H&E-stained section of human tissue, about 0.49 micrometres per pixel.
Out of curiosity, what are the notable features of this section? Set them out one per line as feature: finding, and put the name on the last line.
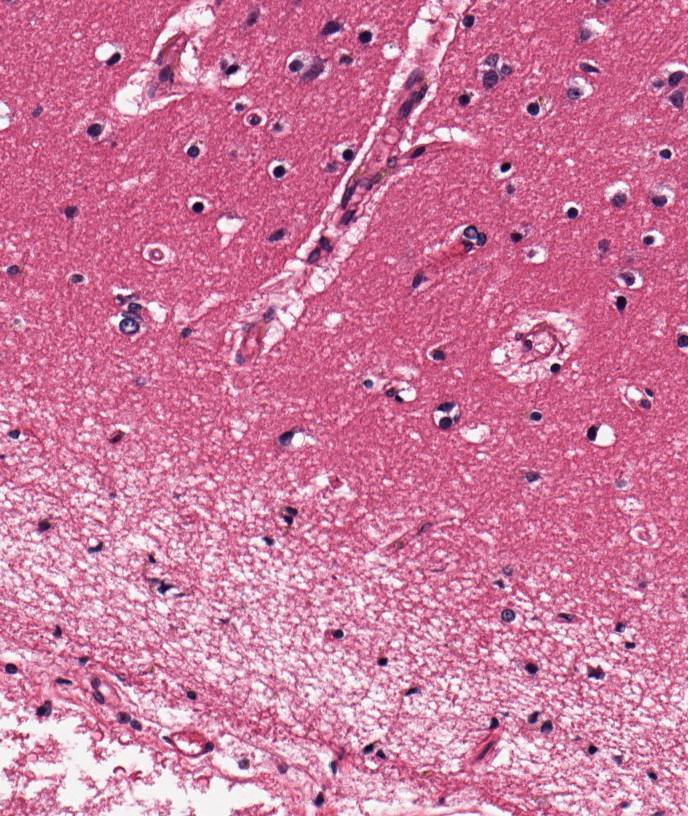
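Upper field: dense, evenly pink, finely fibrillary tissue
Lower field: paler and finely vacuolated
Long vessel: narrow, thin-walled, running obliquely from top centre down toward the left
Cells: round dark nuclei scattered through the dense upper tissue, many in small clear halos
Small vessel: round, cut across, surrounded by a clear space, right of centre in the upper half
Name: cerebral cortex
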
